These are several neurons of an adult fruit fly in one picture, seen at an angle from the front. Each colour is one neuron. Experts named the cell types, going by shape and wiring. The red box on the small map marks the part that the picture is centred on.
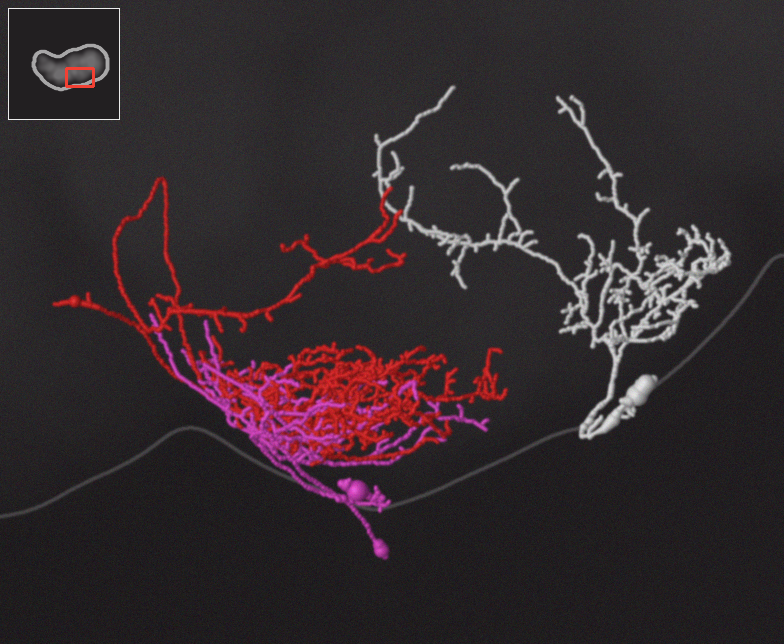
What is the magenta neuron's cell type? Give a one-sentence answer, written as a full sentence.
To this neuron applies the cell type name MN4a.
